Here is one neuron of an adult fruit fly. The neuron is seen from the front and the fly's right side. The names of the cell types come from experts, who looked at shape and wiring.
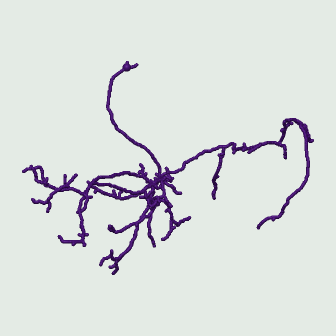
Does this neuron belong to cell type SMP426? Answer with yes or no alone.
no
